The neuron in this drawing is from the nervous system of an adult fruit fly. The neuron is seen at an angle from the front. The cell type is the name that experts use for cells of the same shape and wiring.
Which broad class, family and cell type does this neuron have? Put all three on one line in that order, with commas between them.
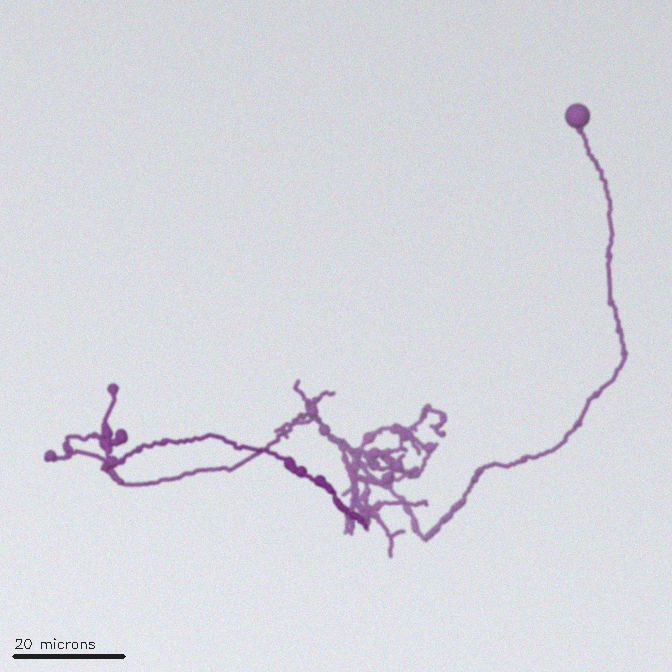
central-brain intrinsic neuron, class CX, FC1C_a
